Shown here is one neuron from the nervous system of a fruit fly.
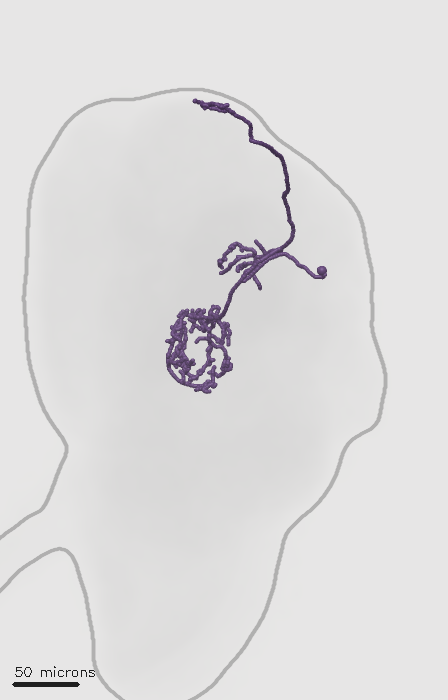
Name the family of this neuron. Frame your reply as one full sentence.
By its family, the neuron is hemilineage LHd1.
